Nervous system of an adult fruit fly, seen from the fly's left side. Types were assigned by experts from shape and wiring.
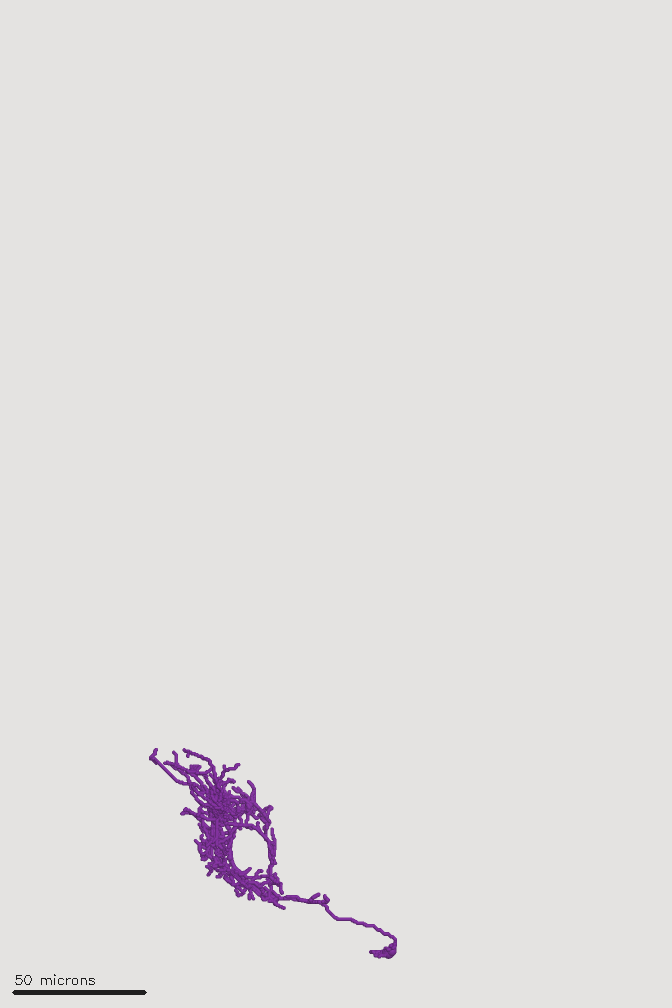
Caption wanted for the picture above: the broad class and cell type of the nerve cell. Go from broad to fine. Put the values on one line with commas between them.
central-brain intrinsic neuron, GNG483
